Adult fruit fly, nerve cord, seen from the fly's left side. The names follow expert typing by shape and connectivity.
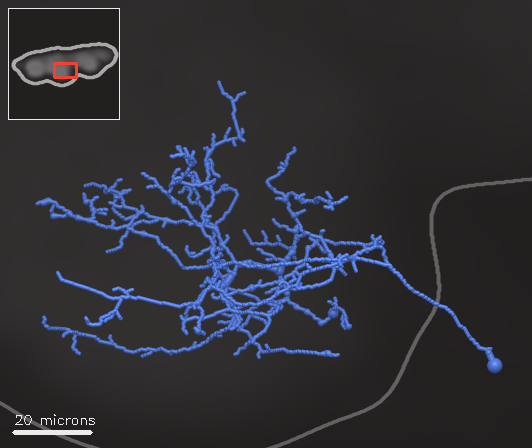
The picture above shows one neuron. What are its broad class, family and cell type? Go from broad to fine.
nerve-cord intrinsic neuron; hemilineage 20A.22A; IN20A.22A043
